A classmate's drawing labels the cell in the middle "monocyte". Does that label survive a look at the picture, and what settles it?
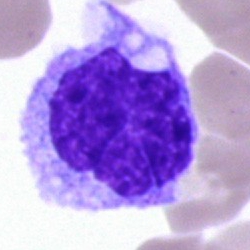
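To begin, the outline is irregular and rises to a tapered extension at the top. Next, the nucleus has a notch in its upper right edge, and fine crease lines run across it, giving it a folded look. Then the cytoplasm, which is pale greyish-lilac. Last, red cells lie against the right side of the cell.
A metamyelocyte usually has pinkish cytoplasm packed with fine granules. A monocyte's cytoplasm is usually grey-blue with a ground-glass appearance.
The grey tone seen here sits nearer the monocyte pattern than the pinkish one, which tells against metamyelocyte. The outline, notch, creases and neighbouring red cells are simply noted as seen. Monocyte fits this cell.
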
